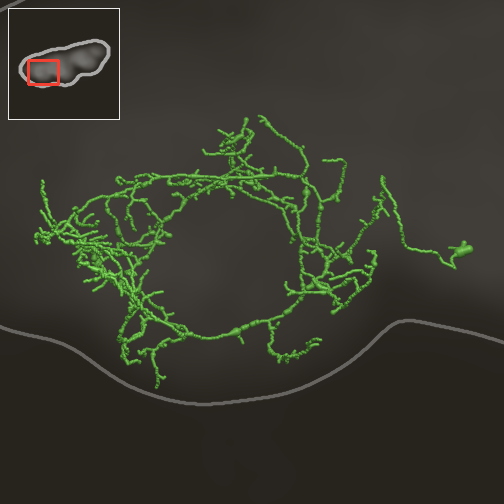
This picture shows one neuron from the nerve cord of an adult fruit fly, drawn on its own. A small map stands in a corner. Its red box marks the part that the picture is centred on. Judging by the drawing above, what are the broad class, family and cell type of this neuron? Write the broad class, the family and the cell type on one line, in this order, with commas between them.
nerve-cord intrinsic neuron, hemilineage 03A, IN03A051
